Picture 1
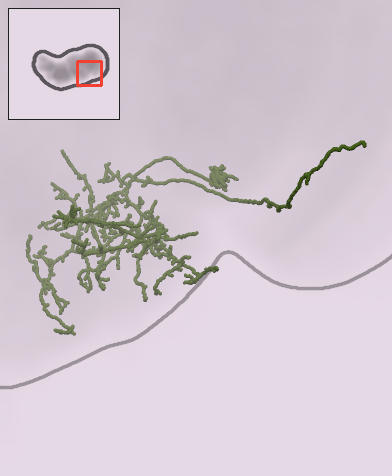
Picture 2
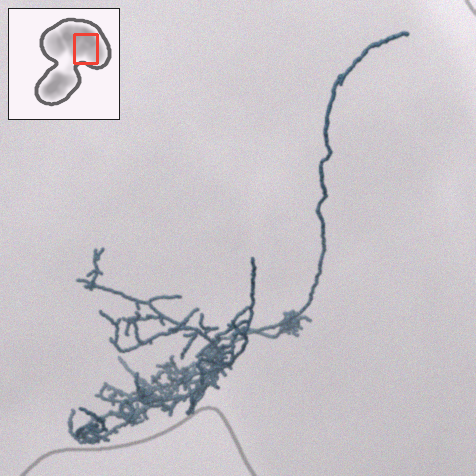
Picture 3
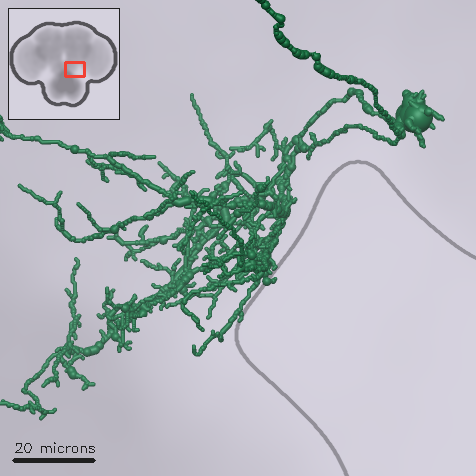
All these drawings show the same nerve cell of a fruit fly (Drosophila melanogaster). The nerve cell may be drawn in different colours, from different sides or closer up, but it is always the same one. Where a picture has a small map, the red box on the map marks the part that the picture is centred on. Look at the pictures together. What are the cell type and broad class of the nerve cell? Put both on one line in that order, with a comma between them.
GNG668, motor neuron of the brain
